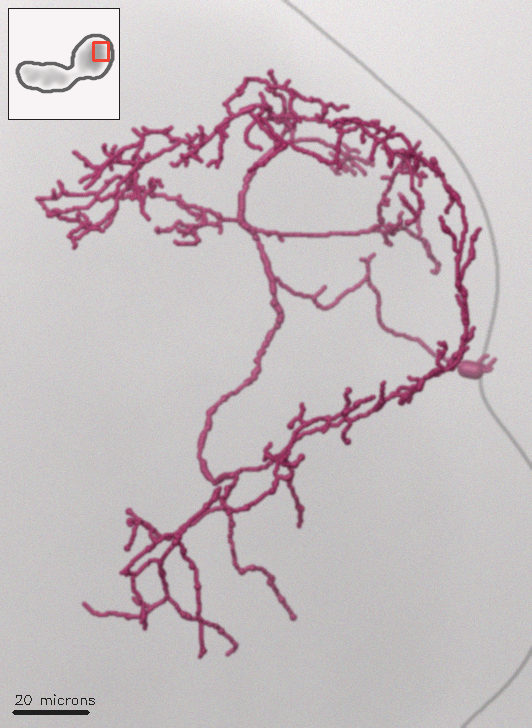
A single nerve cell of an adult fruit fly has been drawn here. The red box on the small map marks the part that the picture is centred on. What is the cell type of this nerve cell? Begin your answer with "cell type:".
cell type: SMP015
